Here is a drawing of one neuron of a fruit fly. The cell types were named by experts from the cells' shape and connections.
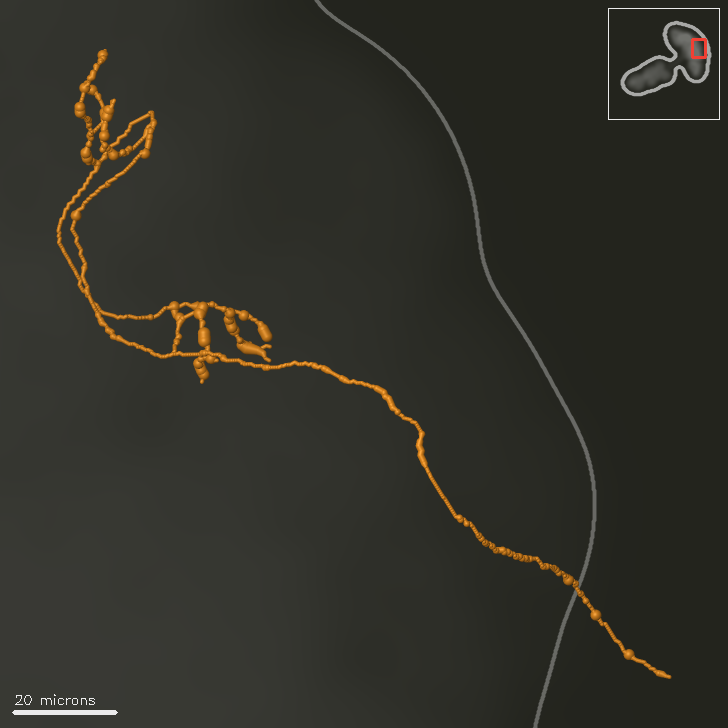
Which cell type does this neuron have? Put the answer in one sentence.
The cell type is ORN_DM1.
